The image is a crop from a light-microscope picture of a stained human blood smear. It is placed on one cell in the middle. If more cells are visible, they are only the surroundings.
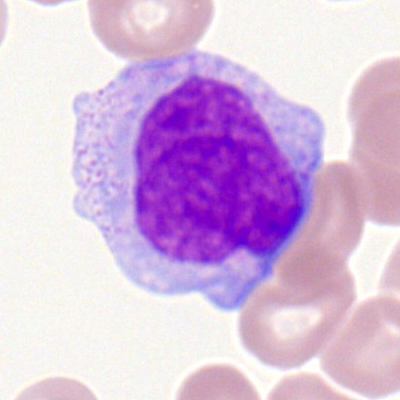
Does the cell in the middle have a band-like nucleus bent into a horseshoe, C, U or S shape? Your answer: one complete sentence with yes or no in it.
No, the cell's nucleus is gathered into one compact round or oval mass.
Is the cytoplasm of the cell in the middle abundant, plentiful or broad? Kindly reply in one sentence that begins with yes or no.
Yes, abundant cytoplasm encircles the nucleus of the cell.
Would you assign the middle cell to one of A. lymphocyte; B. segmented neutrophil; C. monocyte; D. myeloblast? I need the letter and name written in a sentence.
The one to choose is option C, as the cell in the middle is a monocyte.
